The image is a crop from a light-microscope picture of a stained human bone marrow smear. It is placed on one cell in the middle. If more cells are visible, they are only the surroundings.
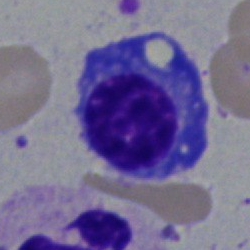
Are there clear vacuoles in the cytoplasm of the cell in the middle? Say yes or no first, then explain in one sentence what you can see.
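Yes. One large round clear vacuole lies in the cytoplasm at the upper right of the cell.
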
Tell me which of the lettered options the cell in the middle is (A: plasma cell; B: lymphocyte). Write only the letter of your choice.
A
